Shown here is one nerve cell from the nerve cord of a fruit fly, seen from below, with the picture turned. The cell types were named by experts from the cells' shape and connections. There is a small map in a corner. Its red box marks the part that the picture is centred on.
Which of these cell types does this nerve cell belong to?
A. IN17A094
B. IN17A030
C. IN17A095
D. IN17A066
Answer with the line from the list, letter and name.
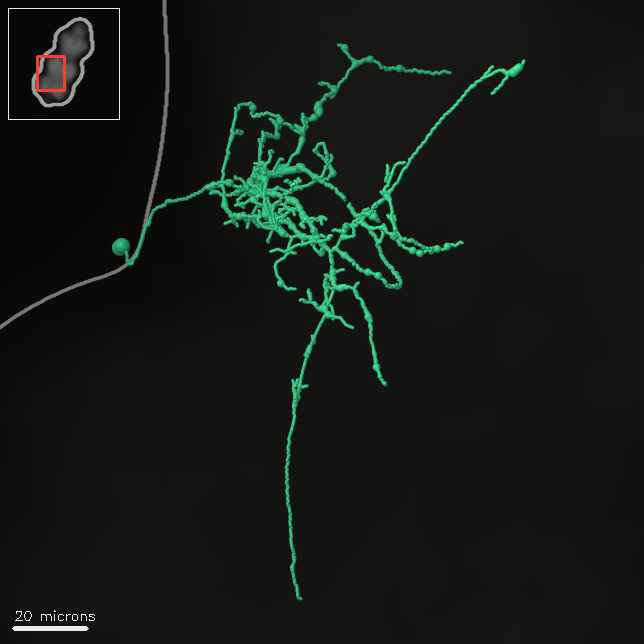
C. IN17A095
